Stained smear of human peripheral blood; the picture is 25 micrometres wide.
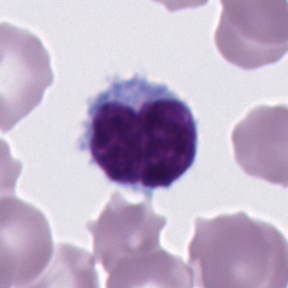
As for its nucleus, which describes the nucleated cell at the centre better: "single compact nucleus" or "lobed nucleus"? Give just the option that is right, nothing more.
Lobed nucleus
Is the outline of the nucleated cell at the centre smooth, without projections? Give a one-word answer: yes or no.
No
